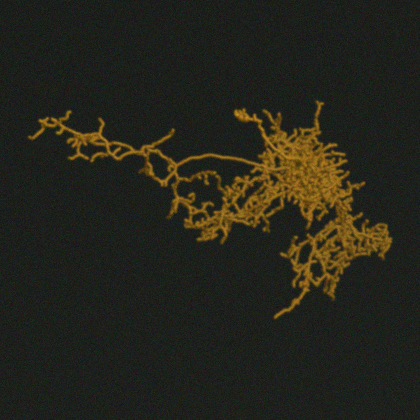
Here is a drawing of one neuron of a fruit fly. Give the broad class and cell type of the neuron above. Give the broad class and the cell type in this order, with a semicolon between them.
central-brain intrinsic neuron; PVLP114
